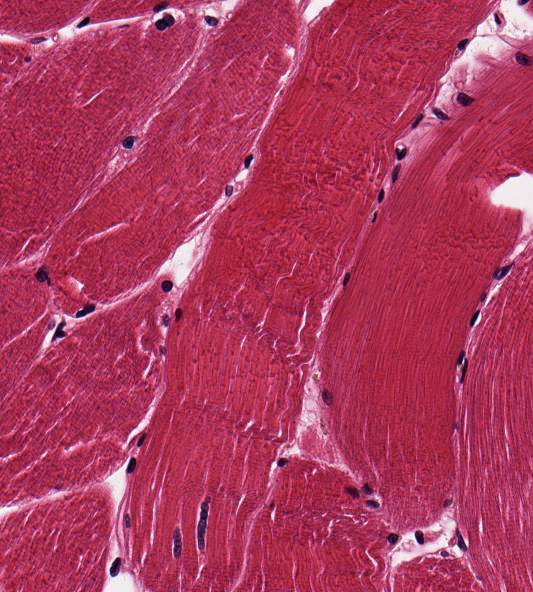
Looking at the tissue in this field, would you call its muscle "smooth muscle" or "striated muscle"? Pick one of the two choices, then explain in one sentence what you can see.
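Striated muscle. Fine transverse cross-striations are visible across the lengthwise-cut fibres.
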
